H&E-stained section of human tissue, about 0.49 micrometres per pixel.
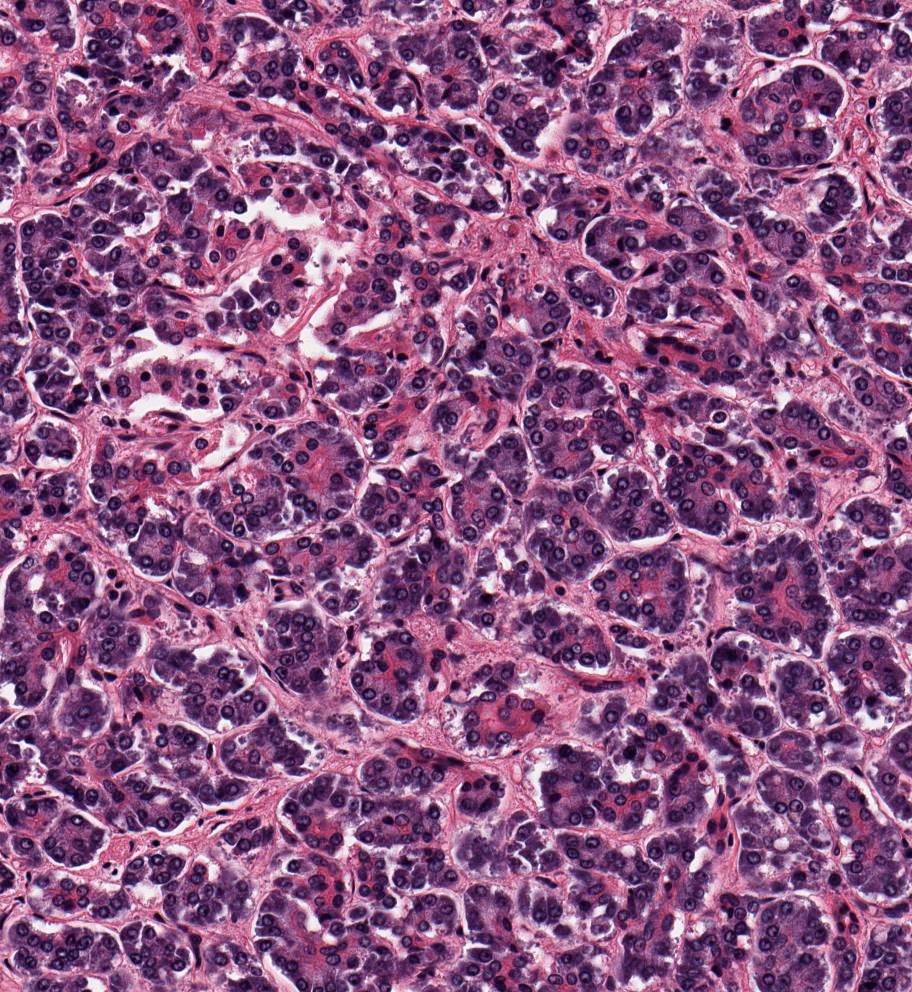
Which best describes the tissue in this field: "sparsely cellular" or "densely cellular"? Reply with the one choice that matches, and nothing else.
Densely cellular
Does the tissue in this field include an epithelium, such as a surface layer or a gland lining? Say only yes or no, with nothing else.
Yes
